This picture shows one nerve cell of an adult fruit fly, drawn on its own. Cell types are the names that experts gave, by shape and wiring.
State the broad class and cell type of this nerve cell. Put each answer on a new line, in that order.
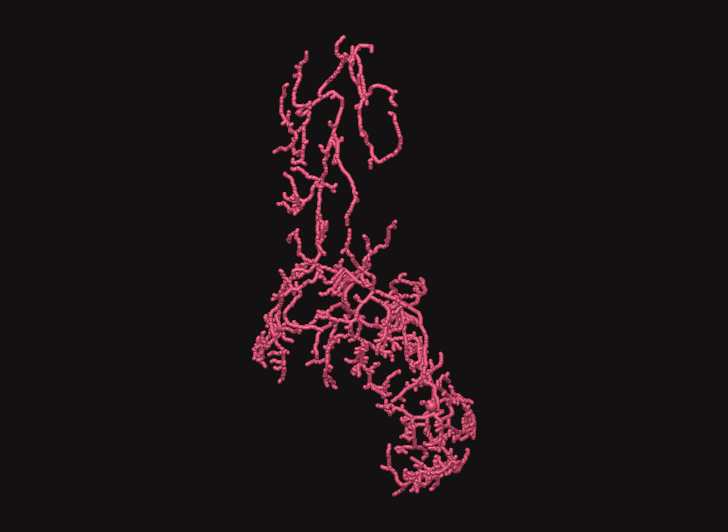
nerve-cord intrinsic neuron
INXXX212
